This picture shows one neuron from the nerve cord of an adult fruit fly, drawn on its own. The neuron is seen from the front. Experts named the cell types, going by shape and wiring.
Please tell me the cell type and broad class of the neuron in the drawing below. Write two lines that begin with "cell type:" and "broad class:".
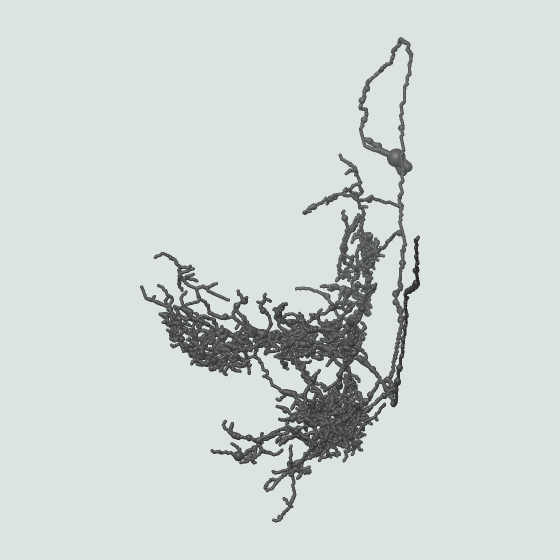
cell type: ANXXX093
broad class: ascending neuron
